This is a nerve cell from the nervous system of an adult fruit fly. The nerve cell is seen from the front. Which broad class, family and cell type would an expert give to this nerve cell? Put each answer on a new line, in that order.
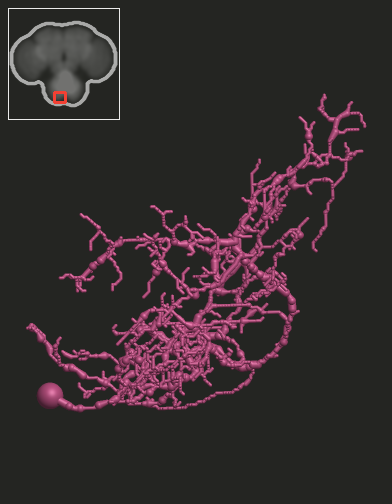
nerve-cord intrinsic neuron
hemilineage 01B
IN01B023_c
